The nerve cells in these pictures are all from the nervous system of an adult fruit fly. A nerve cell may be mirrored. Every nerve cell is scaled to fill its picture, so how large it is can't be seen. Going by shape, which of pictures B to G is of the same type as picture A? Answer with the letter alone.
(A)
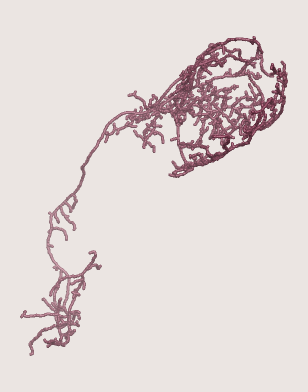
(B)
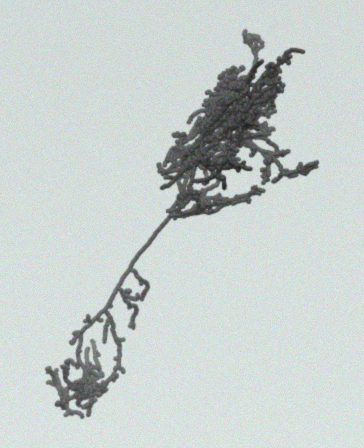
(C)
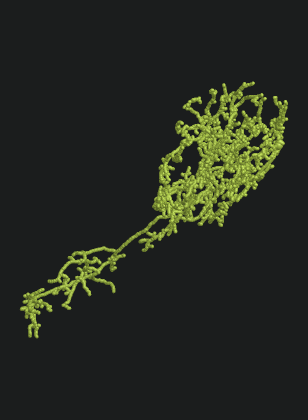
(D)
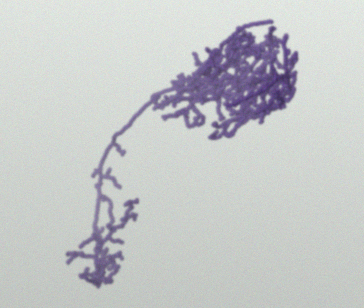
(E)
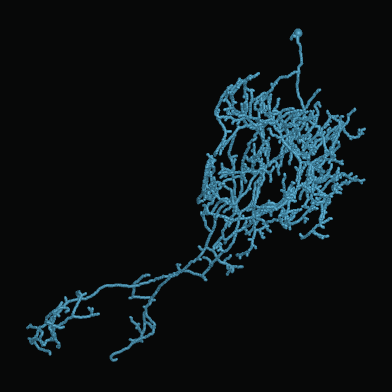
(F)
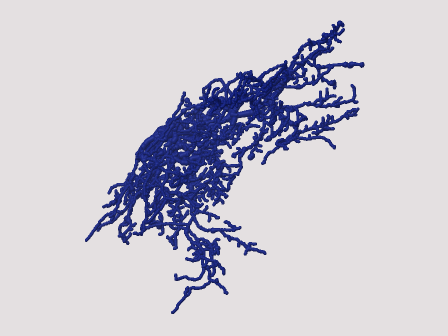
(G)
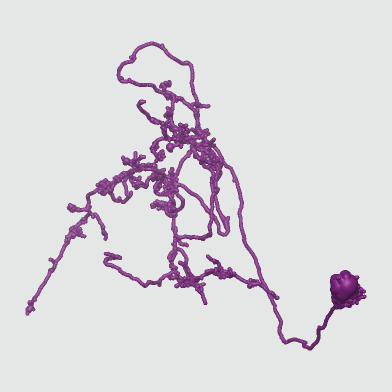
D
